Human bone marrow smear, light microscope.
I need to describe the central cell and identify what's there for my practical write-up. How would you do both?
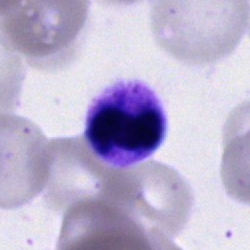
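Let's start with the shape: the cell is round, with a smooth edge. Now look at the nucleus, which is notched in the middle, giving two lobes side by side, one left and one right. Its chromatin is very dark and dense. The cytoplasm is purple, and you see it best above and below the nucleus. What you have here is a segmented neutrophil.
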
